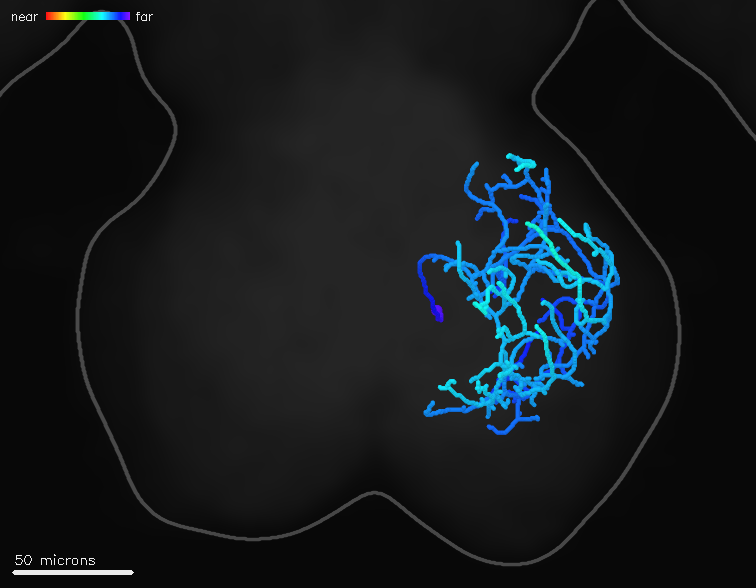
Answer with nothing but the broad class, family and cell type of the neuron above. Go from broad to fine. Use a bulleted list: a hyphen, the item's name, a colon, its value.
- broad class: nerve-cord intrinsic neuron
- family: hemilineage 04B
- cell type: IN04B032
